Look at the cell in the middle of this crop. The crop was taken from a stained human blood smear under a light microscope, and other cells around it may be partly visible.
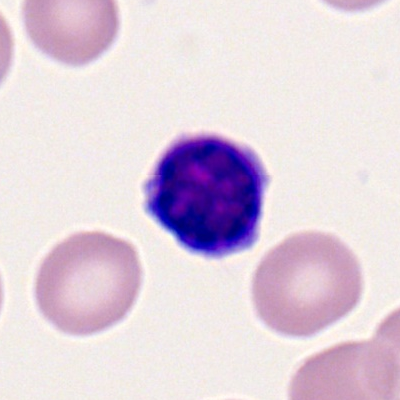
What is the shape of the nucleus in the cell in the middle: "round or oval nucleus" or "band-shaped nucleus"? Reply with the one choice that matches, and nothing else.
Round or oval nucleus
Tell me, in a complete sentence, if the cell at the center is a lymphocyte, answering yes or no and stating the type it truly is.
Yes, this is a lymphocyte, the cell in the middle of the crop.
